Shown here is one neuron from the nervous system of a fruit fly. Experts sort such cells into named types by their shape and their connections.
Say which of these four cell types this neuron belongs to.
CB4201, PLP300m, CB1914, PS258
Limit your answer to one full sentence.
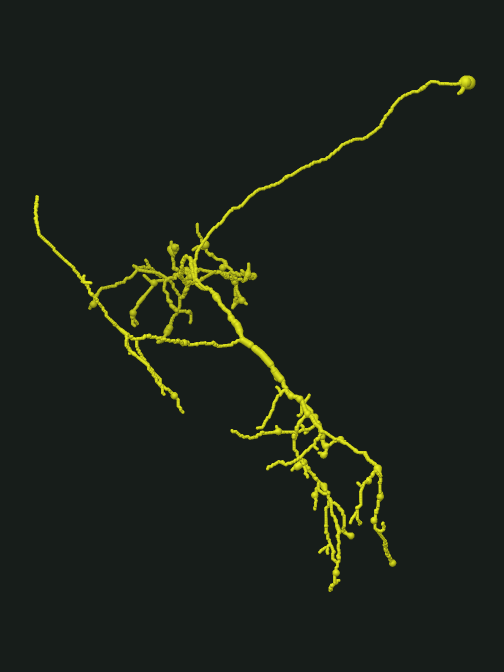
It is as CB1914 that this neuron is typed.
